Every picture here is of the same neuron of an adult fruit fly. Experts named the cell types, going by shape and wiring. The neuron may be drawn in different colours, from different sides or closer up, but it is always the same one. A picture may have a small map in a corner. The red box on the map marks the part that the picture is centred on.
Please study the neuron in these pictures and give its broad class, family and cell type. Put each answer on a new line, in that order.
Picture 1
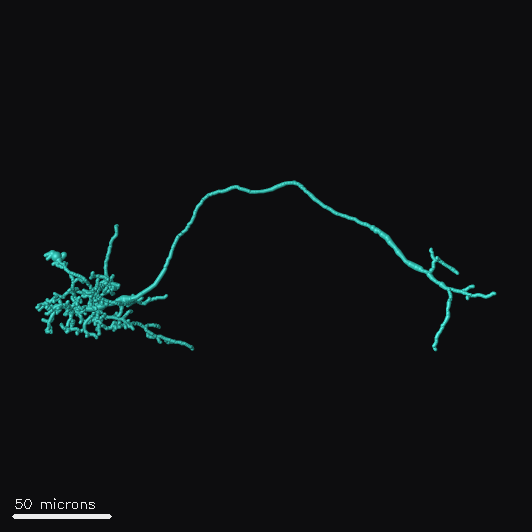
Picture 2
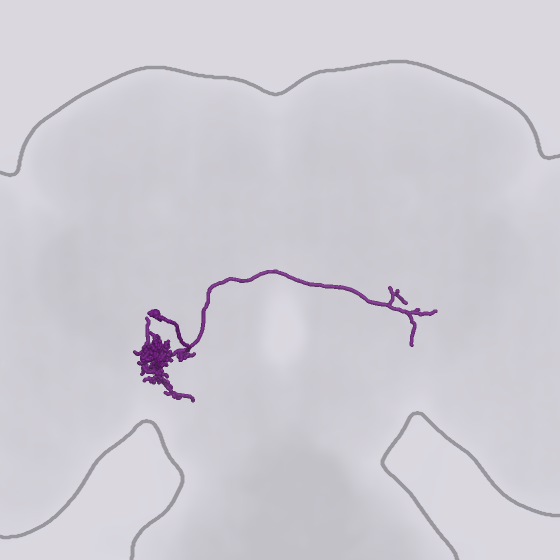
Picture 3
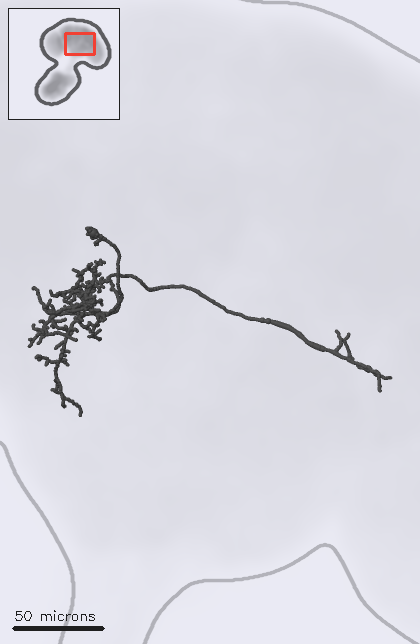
central-brain intrinsic neuron
hemilineage ALl1_ventral
CB1280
